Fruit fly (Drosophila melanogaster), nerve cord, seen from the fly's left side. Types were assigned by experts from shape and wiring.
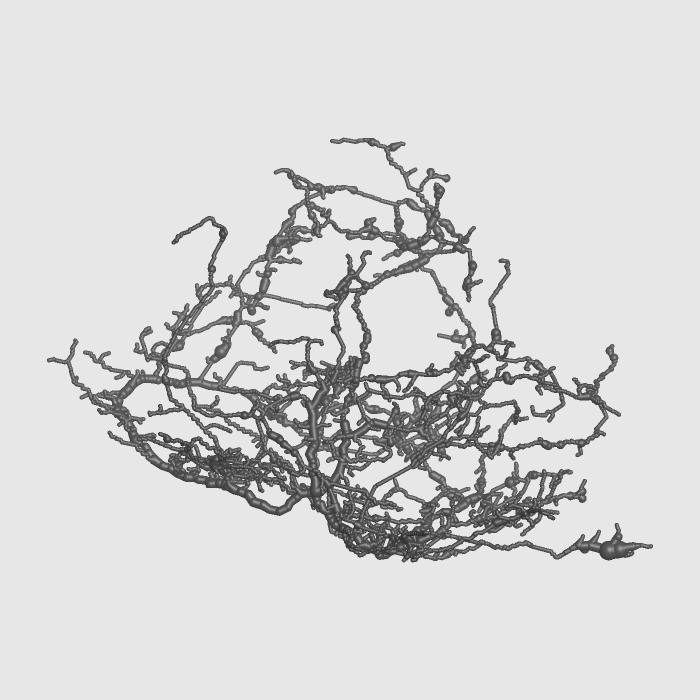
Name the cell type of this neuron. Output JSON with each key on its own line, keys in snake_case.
{
 "cell_type": "IN04B005"
}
